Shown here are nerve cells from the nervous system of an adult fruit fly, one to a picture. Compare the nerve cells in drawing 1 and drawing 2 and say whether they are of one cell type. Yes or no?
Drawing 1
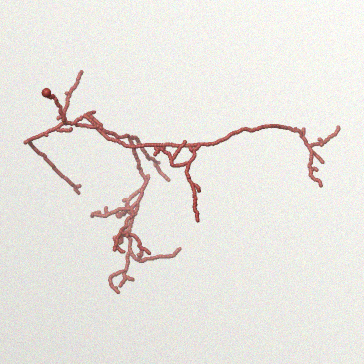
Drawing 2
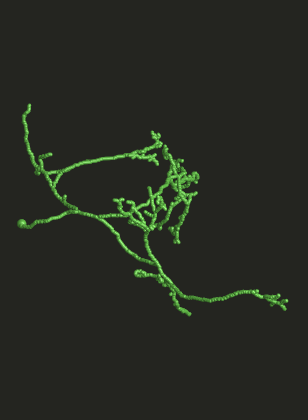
yes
